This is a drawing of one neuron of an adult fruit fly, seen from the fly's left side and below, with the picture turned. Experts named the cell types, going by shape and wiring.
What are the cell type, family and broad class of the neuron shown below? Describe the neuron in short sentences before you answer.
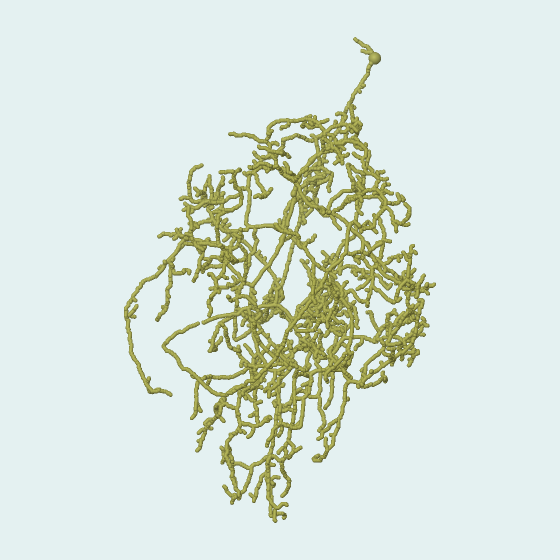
More than a hundred branch ends can be seen. In this view it is taller than it is wide. The cell type is IN03A007. The family is hemilineage 03A. Its broad class is nerve-cord intrinsic neuron.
